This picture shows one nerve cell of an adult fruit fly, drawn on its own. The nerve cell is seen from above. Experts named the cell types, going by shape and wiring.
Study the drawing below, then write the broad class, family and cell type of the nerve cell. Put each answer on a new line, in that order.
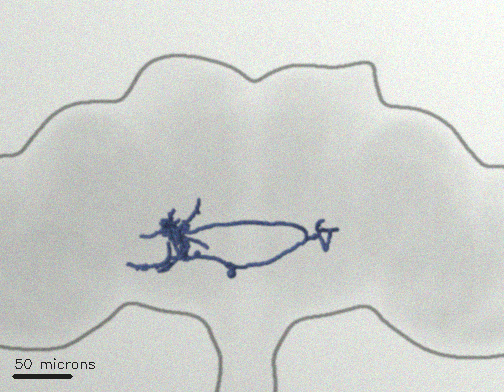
central-brain intrinsic neuron
hemilineage DM1_dorsal
CB4070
